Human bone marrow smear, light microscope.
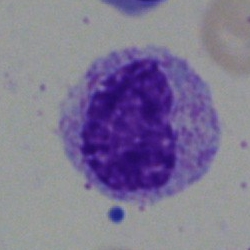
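Metamyelocyte with dark purple, coarsely clumped chromatin, in the middle of a stained human bone marrow smear. A rim of pale greyish-blue cytoplasm encircles the nucleus on every side, broader to the right of the nucleus than to the left. Fine pinkish-purple granules are scattered through this cytoplasm.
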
